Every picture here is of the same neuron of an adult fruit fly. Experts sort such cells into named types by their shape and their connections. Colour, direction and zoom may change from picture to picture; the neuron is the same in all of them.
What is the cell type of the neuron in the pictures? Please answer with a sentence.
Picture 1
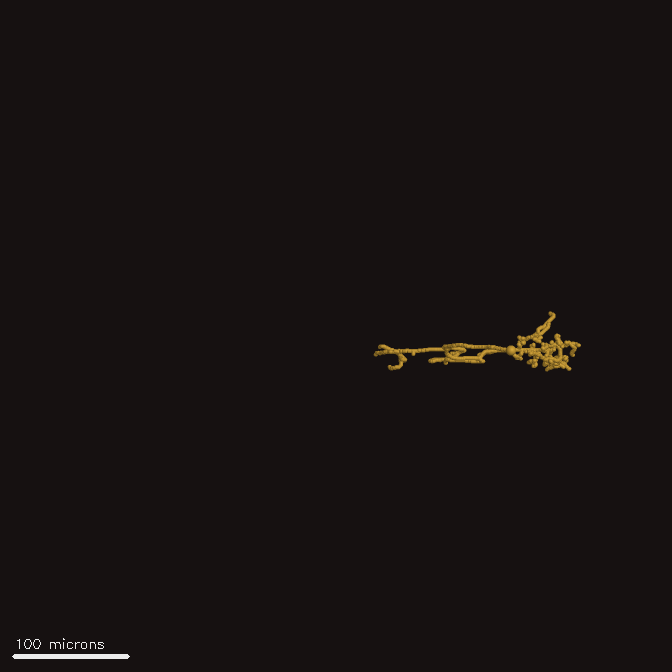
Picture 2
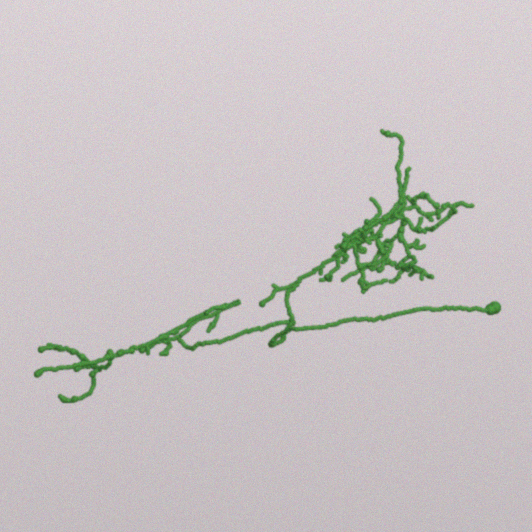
The cell type is IN09A051.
